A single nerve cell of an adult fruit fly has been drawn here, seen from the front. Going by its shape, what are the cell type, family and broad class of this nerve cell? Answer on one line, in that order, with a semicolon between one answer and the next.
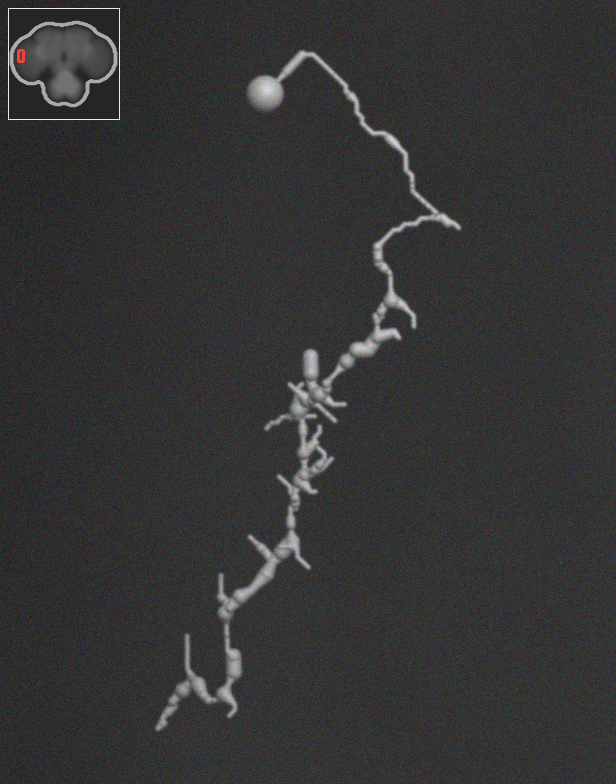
Dm3a; Dm; optic-lobe intrinsic neuron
